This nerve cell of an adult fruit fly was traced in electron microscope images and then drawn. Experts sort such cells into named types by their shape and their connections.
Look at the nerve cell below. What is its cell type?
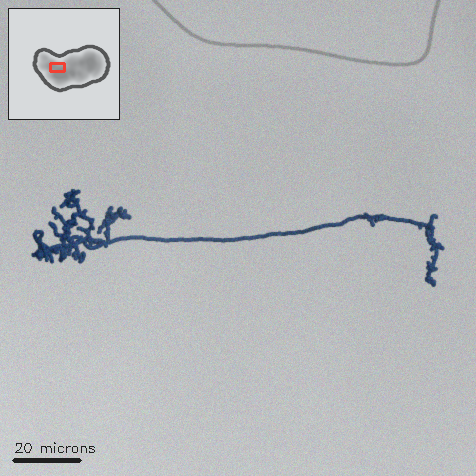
Tm12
